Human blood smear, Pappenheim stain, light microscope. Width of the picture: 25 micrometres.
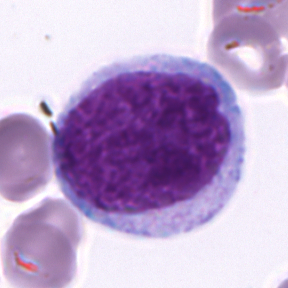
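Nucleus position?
Off-centre toward the upper left; broadest band of pale blue cytoplasm along the lower edge, where scattered fine purple granules show most plainly.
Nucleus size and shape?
Oval, about 16 by 12 micrometres, about 70% of cell area; cell about 17 micrometres across.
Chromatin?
Fine, lacy network, no coarse dark blocks.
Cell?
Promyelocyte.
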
